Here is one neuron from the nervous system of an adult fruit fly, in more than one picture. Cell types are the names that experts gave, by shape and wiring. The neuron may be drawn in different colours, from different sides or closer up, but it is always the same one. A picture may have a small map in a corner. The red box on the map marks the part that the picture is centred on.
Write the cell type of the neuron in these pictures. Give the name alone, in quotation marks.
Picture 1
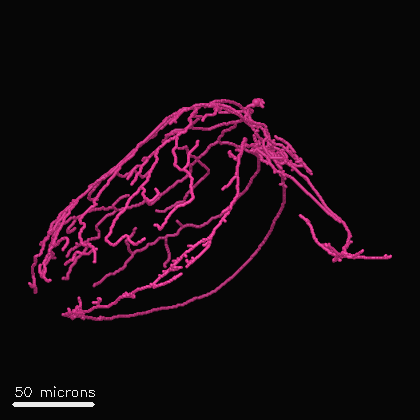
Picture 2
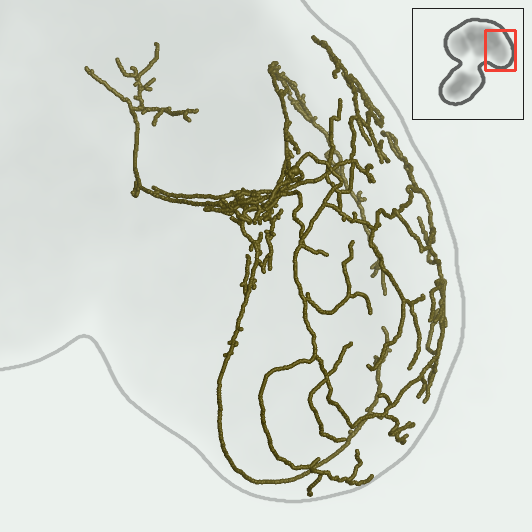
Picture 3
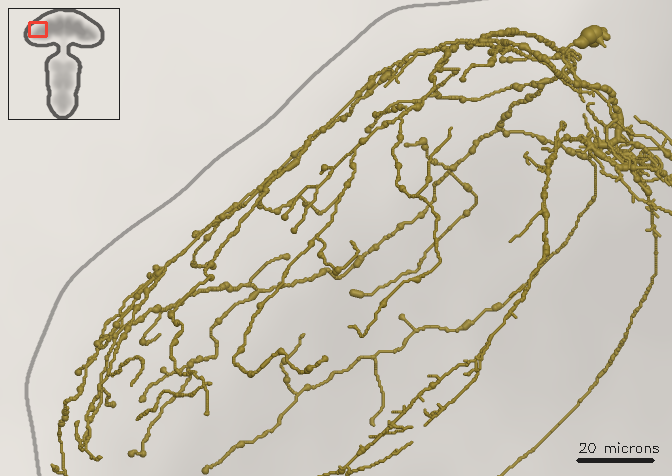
"aMe4"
